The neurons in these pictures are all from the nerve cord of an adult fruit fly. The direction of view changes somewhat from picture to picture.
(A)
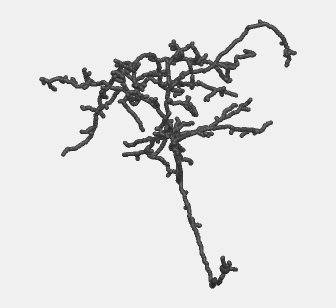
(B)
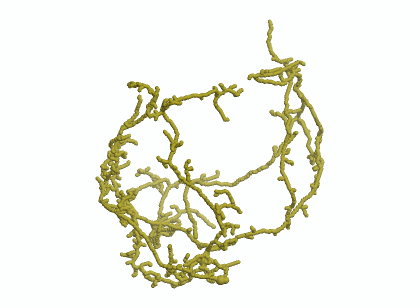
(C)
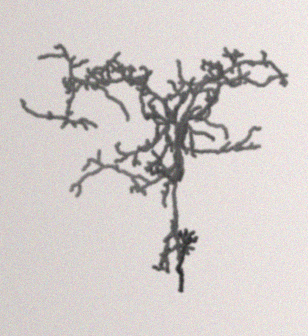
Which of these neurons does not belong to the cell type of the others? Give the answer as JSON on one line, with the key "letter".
{"letter": "B"}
